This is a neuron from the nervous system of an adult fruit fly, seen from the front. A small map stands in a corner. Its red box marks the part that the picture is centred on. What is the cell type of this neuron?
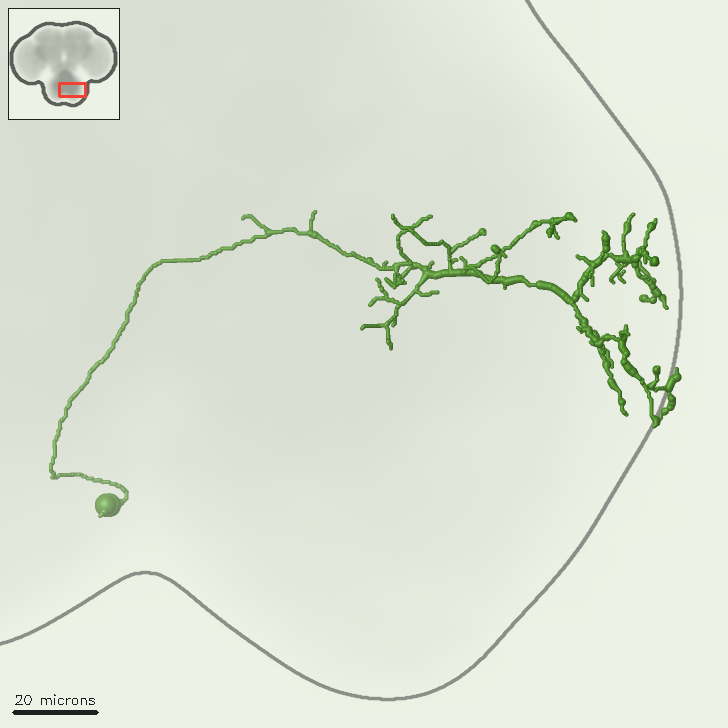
IN12B092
